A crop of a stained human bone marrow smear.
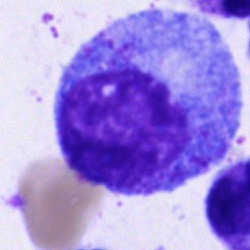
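Promyelocyte, the cell in the middle of this stained bone marrow smear. Its nucleus sits off-centre, over toward the lower left of the cell, as far as I can see. The chromatin looks dark purple and coarsely mottled. There is plenty of cytoplasm, and it has taken up a blue stain. Looking closer, that cytoplasm seems speckled with fine purple dots rather than large granules.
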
